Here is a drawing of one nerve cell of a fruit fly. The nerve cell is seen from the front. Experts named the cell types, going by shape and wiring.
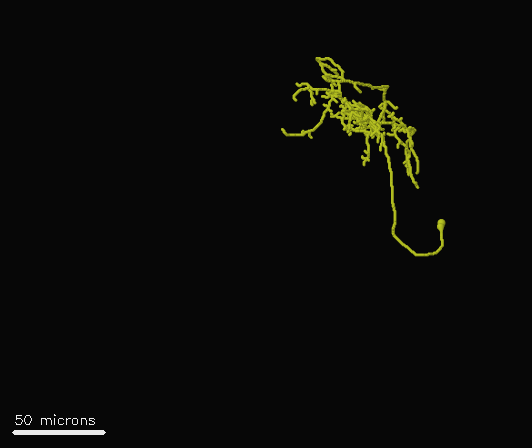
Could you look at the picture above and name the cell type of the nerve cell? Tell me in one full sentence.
This nerve cell is typed as IN03B075.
